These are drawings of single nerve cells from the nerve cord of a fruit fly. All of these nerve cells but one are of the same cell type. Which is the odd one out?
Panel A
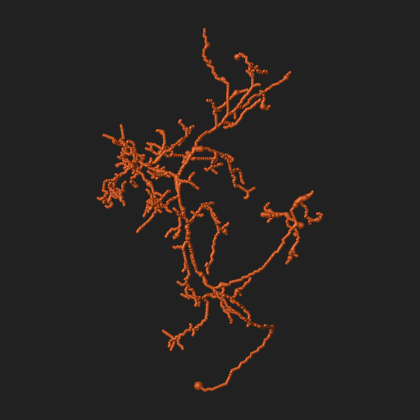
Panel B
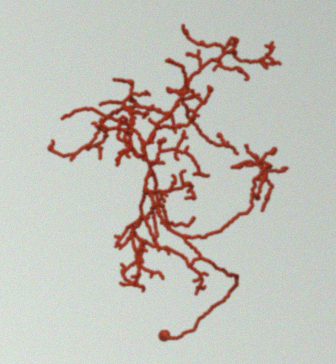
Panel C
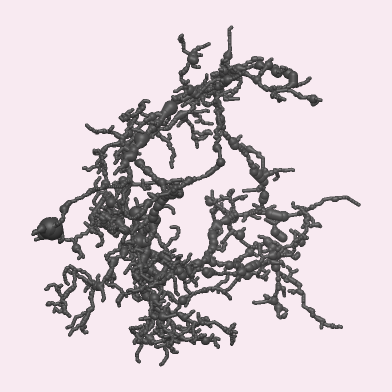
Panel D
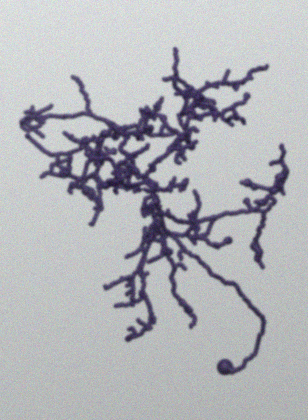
Panel C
